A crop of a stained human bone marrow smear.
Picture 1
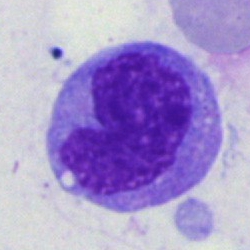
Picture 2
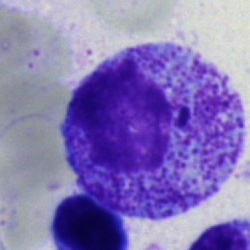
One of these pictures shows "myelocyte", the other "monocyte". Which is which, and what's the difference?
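The first picture is a monocyte; the second is a myelocyte. Start with the monocyte: its outline is round and smooth, and its nucleus is indented, with the notch on the left side.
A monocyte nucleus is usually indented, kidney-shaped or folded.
Its dark purple chromatin is mottled with small pale spots, and its cytoplasm is pale greyish blue.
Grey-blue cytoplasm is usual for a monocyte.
A single small clear vacuole lies at the lower left edge of its nucleus. Now the myelocyte: its nuclear chromatin stains a deep, dark purple, and its abundant cytoplasm forms its widest band on the right side of the cell. Numerous purple granules are scattered densely through that cytoplasm, which is pale bluish-grey between them. Just to the right of its nucleus sits a single small dark oval body.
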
